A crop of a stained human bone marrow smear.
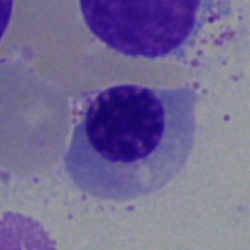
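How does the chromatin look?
Dark purple, coarsely clumped, paler patches between clumps.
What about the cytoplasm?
Moderate, pale grey-blue, mostly below the nucleus, with a paler zone just below and right of it; no visible granules.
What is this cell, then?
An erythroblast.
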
